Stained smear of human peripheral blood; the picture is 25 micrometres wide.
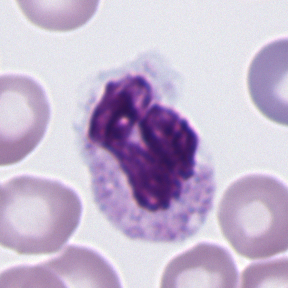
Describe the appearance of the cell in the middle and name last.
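Deep clefts divide the irregular, folded nucleus into lobe-like parts. Its chromatin is dark purple and coarsely clumped. Many fine purplish granules lie in the cytoplasm. At the top, the cell edge is faint and ragged. The cell is a segmented neutrophil.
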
